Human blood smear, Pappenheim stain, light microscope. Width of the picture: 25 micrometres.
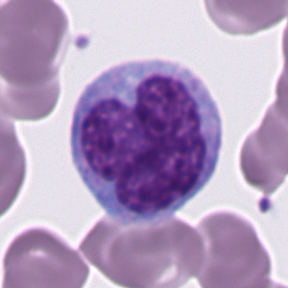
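Monocyte at the centre of a stained peripheral blood smear. Its outline is round and smooth, and the cell measures about 14 micrometres across. The nucleus, about 12 micrometres across, is folded into overlapping lobes and has a deep notch at its top. It takes up about 70% of the cell's area. The cytoplasm is pale grey-blue and forms a rim around the nucleus on every side.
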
